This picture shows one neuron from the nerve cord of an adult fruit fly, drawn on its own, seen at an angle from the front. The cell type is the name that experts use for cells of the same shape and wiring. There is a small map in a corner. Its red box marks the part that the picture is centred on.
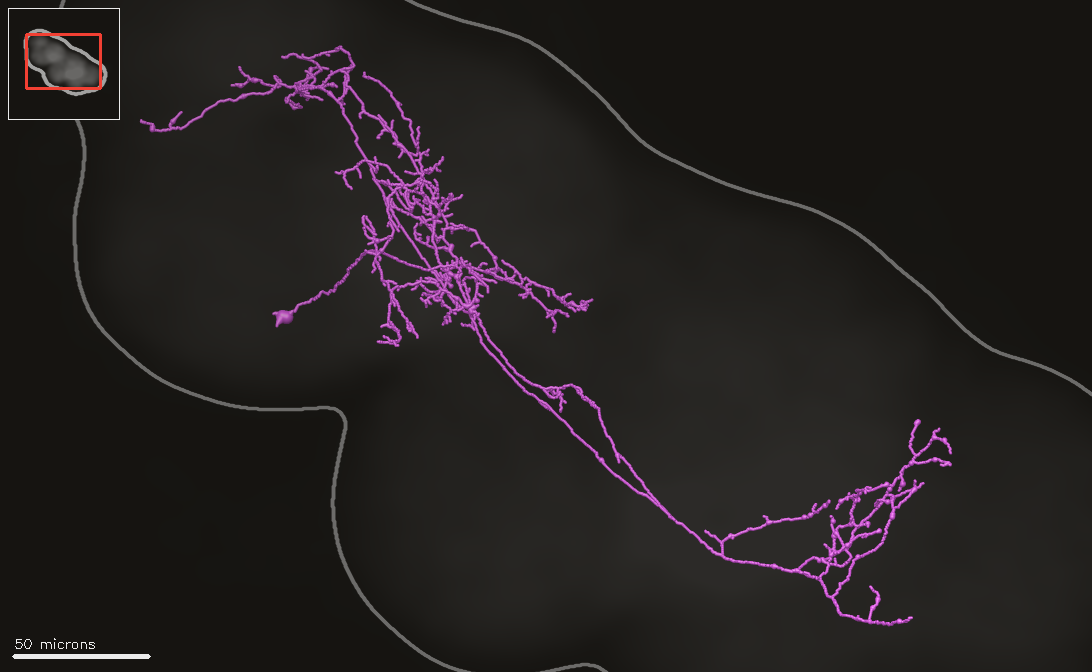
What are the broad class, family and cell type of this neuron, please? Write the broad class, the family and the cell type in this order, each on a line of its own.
nerve-cord intrinsic neuron
hemilineage 05B
IN05B055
